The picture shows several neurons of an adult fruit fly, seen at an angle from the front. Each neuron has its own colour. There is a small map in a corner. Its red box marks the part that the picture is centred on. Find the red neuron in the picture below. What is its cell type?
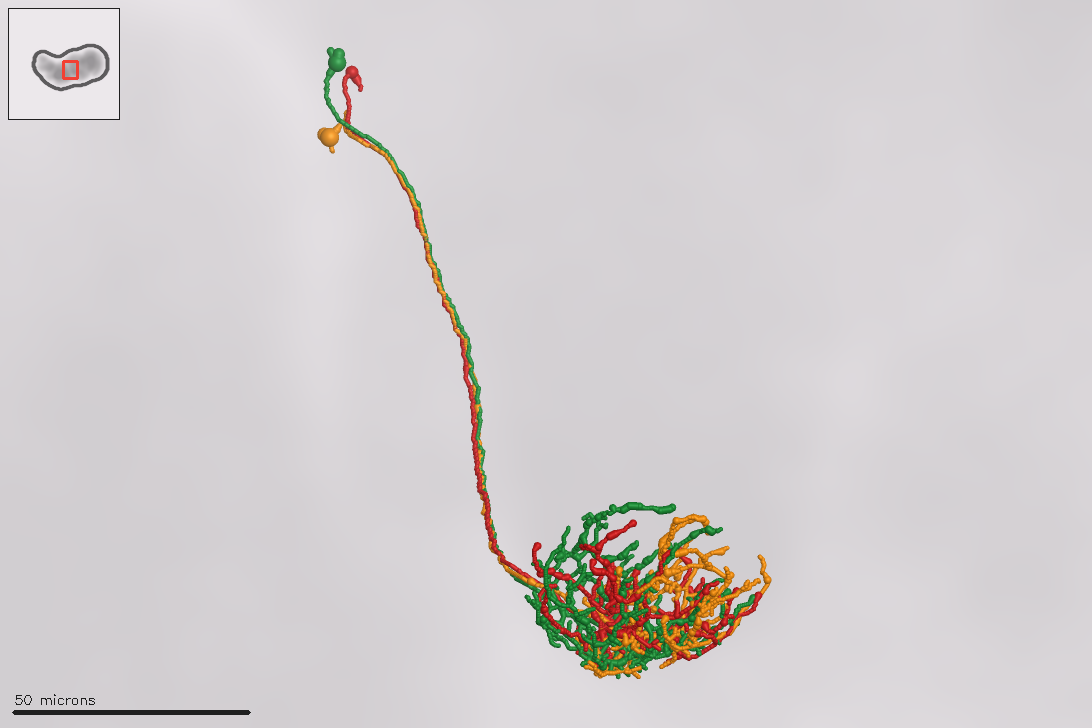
AVLP548_b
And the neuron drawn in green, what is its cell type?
AVLP548_c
